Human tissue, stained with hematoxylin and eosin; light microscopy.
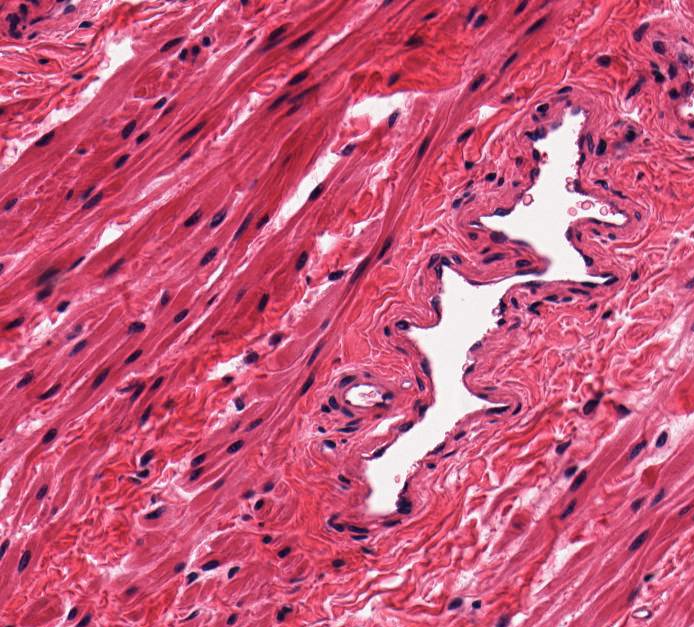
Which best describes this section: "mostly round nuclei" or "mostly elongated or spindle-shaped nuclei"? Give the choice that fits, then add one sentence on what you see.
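Mostly elongated or spindle-shaped nuclei. The nuclei among the fibres are elongated, dark purple and lie parallel to the fibres.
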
